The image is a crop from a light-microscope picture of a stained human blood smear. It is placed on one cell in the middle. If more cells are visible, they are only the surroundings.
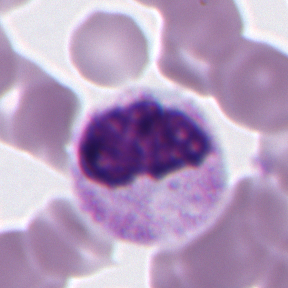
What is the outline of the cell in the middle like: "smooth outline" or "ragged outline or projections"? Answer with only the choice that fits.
Smooth outline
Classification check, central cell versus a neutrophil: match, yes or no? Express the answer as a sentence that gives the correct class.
Yes, what sits in the centre of the crop is a neutrophil.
